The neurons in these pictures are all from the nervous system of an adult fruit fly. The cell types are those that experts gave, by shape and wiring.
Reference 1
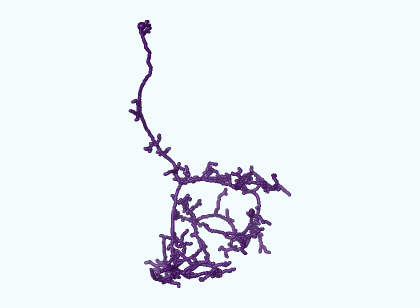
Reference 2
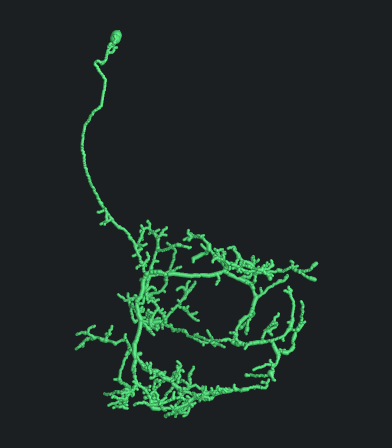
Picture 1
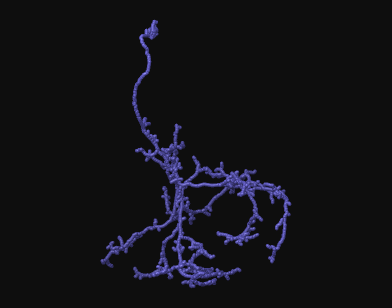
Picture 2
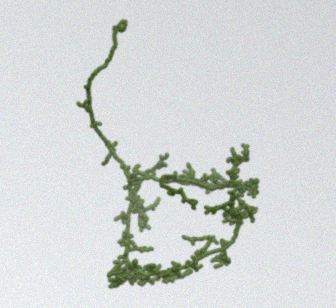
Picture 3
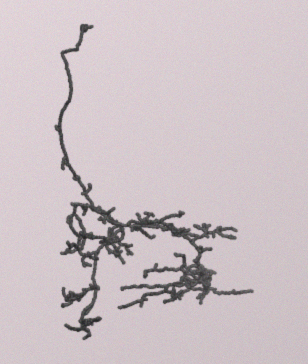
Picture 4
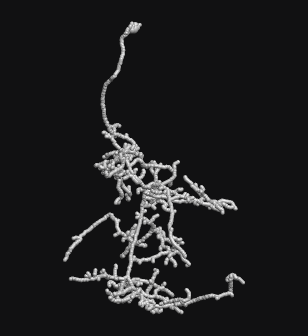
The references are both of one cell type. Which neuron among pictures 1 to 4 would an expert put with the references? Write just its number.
1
